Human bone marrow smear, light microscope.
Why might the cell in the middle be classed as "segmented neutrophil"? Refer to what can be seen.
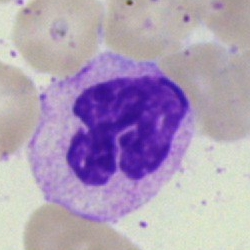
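This segmented neutrophil has a roughly round outline with a smooth edge. Its chromatin is dark purple and clumped, with paler streaks between the clumps.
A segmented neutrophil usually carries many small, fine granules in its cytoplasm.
That fits the fine, dust-like pinkish-purple granules held in the cytoplasm here.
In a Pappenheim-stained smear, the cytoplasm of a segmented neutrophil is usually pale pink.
Here the cytoplasm is pale lilac-grey instead, which sets it apart from that usual colour.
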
